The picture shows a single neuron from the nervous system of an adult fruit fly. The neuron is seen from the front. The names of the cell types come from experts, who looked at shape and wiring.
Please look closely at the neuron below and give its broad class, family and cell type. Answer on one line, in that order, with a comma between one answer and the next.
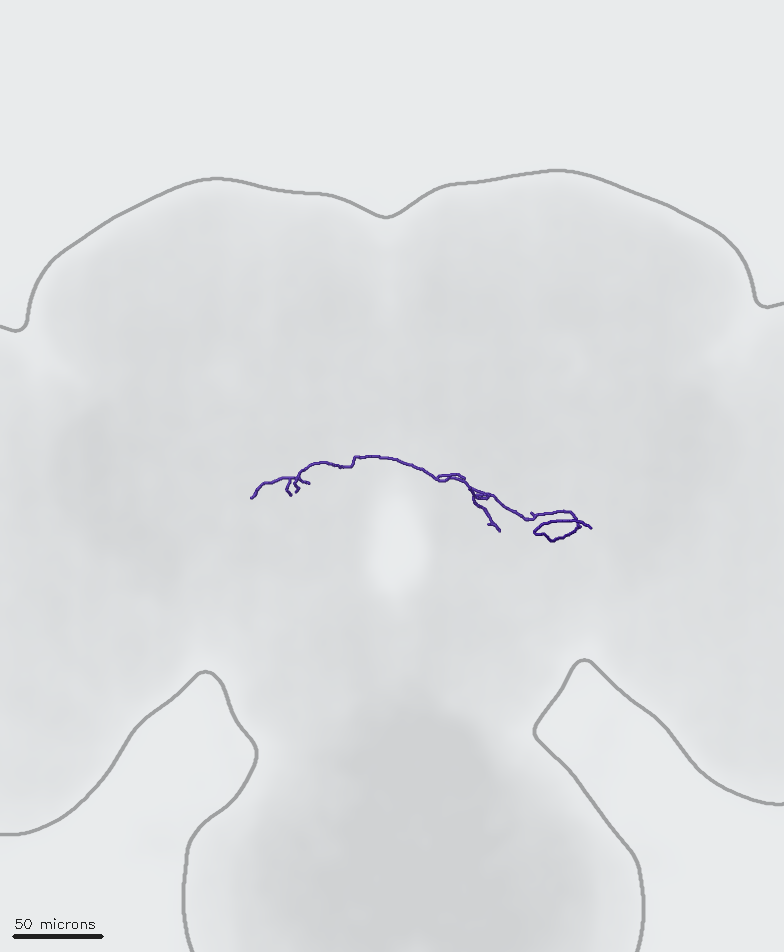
sensory neuron entering the brain, class hygrosensory, HRN_VP4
